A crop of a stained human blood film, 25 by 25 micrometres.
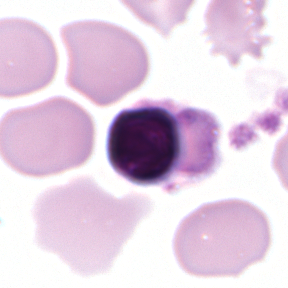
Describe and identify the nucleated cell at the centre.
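The chromatin is very dark purple and densely packed, and no nucleolus can be seen. Most of the cytoplasm lies to the right of the nucleus and contains no large coarse granules. This cell is a normoblast.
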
